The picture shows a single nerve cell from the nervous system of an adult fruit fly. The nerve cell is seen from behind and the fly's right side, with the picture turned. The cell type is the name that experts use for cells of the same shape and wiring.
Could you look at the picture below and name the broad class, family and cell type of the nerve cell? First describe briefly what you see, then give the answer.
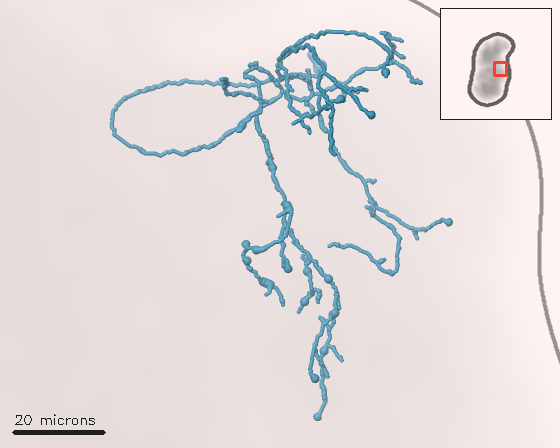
From top to bottom in the picture it spans about 85 microns. The picture shows dozens of branch ends. This is a central-brain intrinsic neuron. Its family is hemilineage LHl4_dorsal. It is of cell type CB3727.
